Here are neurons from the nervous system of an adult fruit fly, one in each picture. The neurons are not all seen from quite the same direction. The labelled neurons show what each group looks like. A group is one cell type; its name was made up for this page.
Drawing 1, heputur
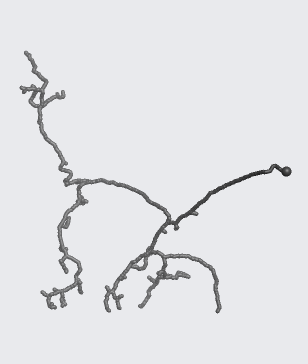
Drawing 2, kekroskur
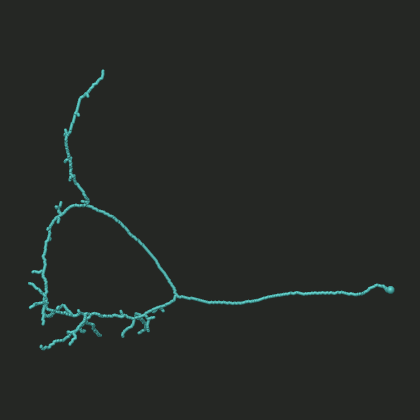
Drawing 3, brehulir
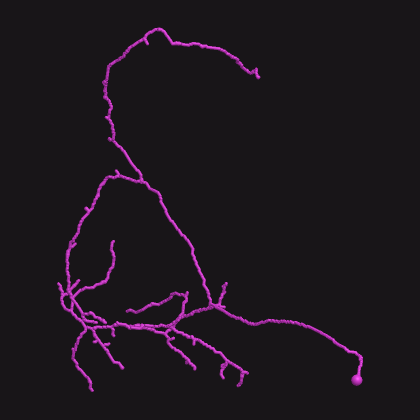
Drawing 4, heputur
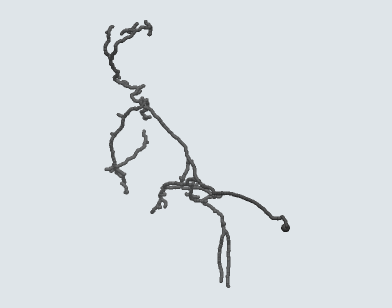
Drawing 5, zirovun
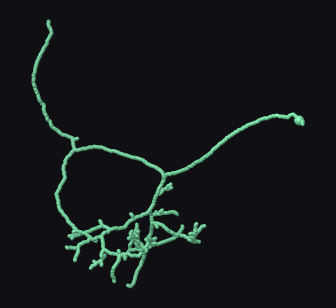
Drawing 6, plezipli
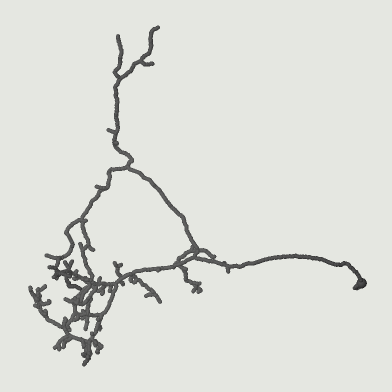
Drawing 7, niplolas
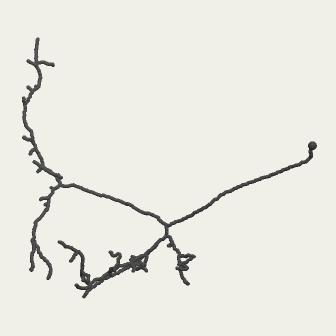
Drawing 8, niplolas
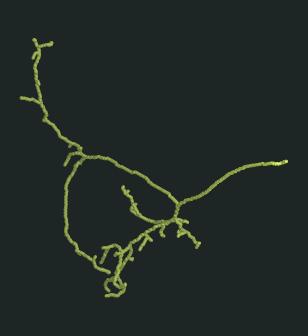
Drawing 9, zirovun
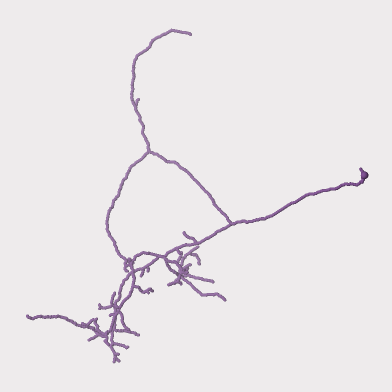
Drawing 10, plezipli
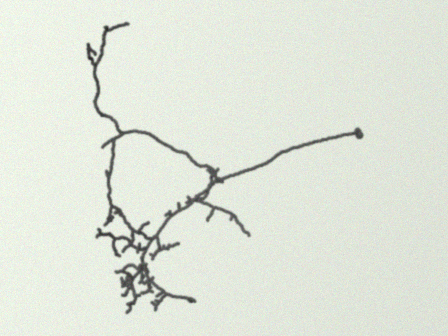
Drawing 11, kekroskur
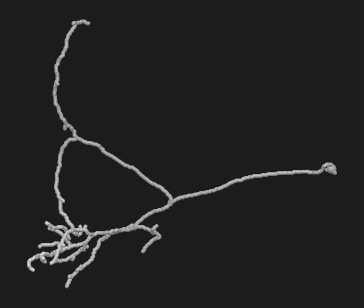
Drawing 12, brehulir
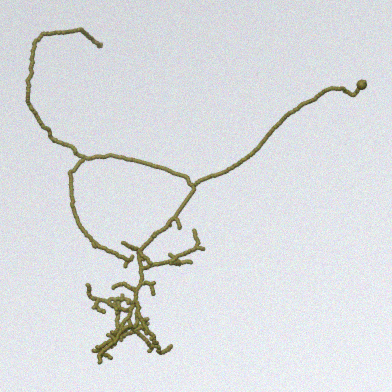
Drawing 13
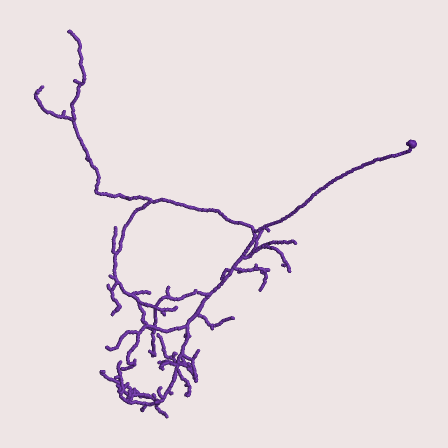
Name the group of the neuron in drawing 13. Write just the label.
plezipli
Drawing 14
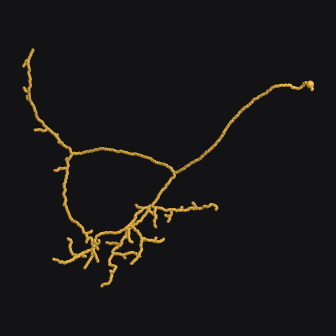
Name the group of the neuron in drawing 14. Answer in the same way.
kekroskur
